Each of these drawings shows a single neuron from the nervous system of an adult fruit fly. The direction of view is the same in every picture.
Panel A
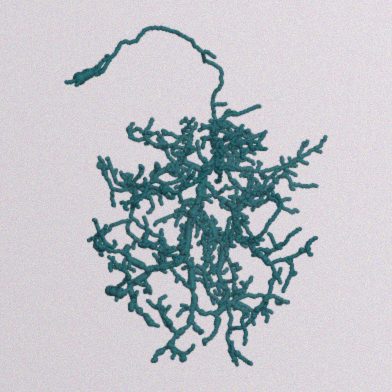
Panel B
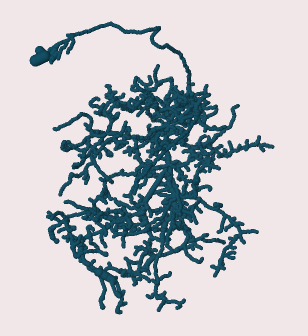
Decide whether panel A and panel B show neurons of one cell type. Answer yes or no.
yes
